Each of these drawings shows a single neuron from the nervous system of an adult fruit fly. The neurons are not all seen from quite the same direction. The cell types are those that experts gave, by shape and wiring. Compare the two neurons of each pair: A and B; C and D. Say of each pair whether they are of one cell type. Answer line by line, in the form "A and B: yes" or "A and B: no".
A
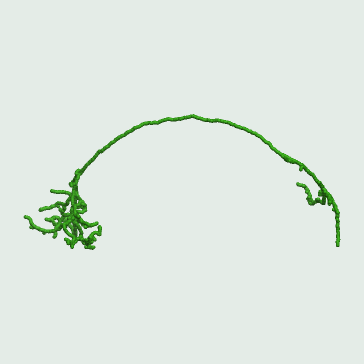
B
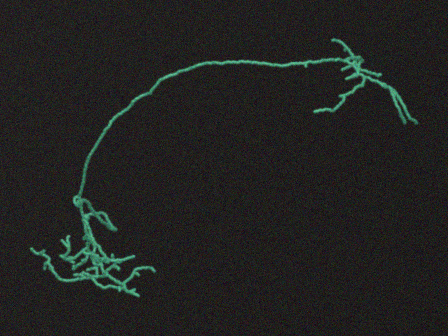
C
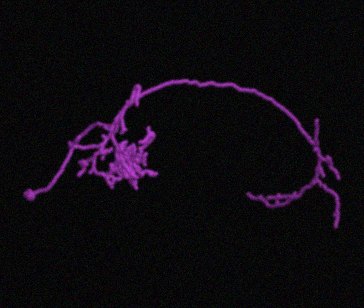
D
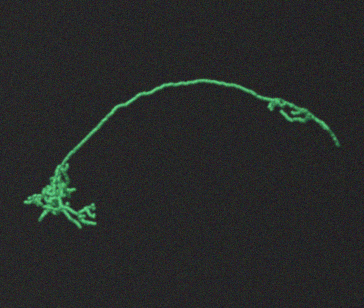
A and B: yes
C and D: no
